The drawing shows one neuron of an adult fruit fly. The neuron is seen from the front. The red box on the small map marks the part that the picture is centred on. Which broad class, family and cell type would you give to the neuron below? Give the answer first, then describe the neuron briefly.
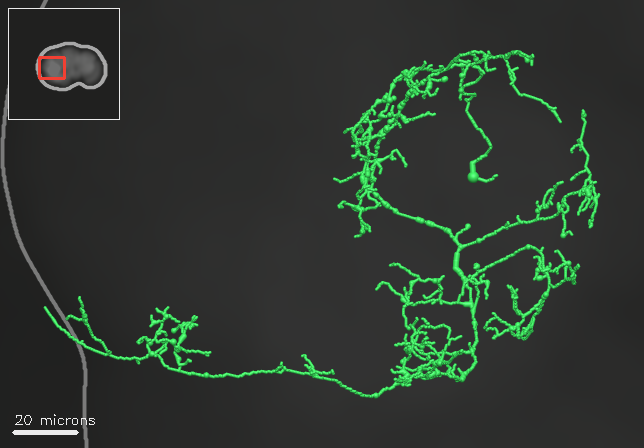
This is a nerve-cord intrinsic neuron. The family is hemilineage 19A. Its cell type is IN19A060_d. Its cell body lies on the right of the picture. By the scale bar it is about 180 microns wide in this view. The picture shows dozens of branch ends.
